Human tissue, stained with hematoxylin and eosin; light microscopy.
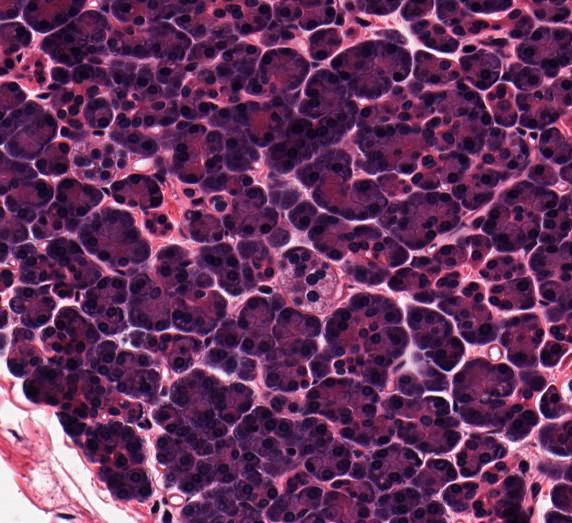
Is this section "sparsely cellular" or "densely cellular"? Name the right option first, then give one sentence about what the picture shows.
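Densely cellular. Closely packed acini fill almost the whole field with very little space between them.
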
